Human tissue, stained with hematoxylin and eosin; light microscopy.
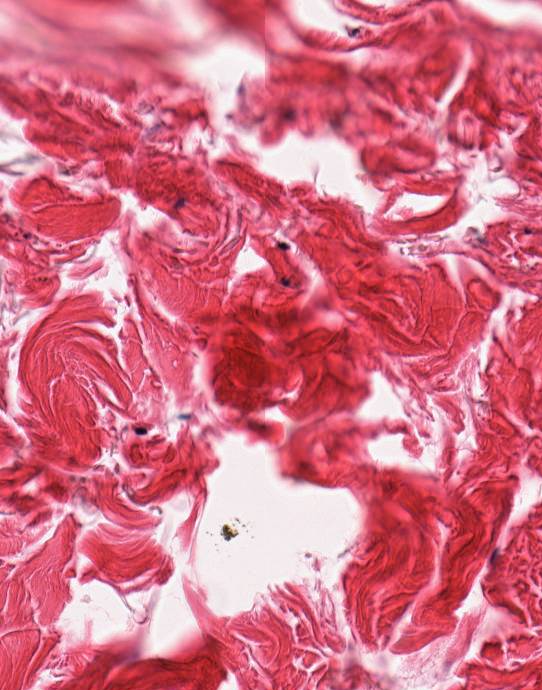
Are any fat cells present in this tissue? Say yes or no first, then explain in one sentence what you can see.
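No. No fat cells are present in the field.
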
